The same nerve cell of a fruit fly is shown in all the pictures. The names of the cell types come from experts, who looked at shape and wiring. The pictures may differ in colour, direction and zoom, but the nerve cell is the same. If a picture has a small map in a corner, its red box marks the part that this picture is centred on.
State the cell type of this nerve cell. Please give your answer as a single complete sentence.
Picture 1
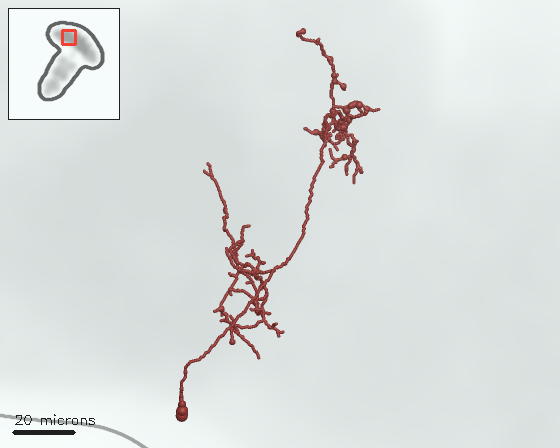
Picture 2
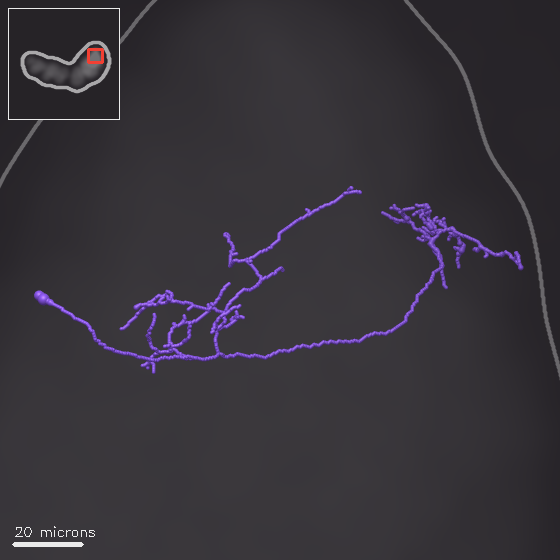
The nerve cell here is of the cell type SIP089.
